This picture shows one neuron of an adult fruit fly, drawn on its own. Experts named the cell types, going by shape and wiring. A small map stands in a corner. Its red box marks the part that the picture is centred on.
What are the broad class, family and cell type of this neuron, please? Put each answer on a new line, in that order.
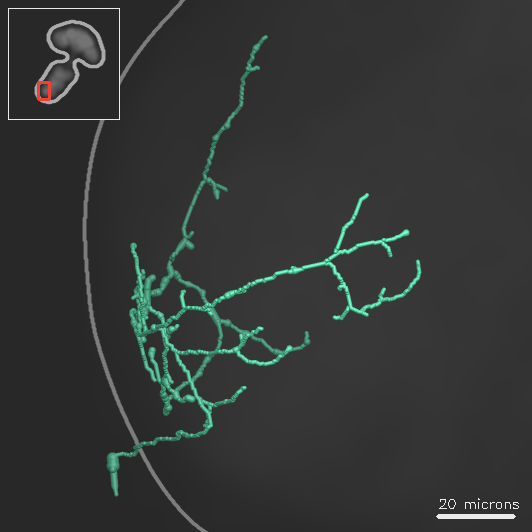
nerve-cord intrinsic neuron
hemilineage 13A
IN13A059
